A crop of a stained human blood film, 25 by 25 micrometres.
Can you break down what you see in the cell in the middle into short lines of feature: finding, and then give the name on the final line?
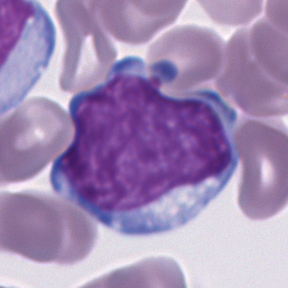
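Outline: irregular, not smoothly round
Edge: small blue knob-like projections bulging from the top
Nucleus: one unlobed mass with an irregular, indented outline
Chromatin: finely mottled purple, not coarse dark clumps
Identity: myeloblast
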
